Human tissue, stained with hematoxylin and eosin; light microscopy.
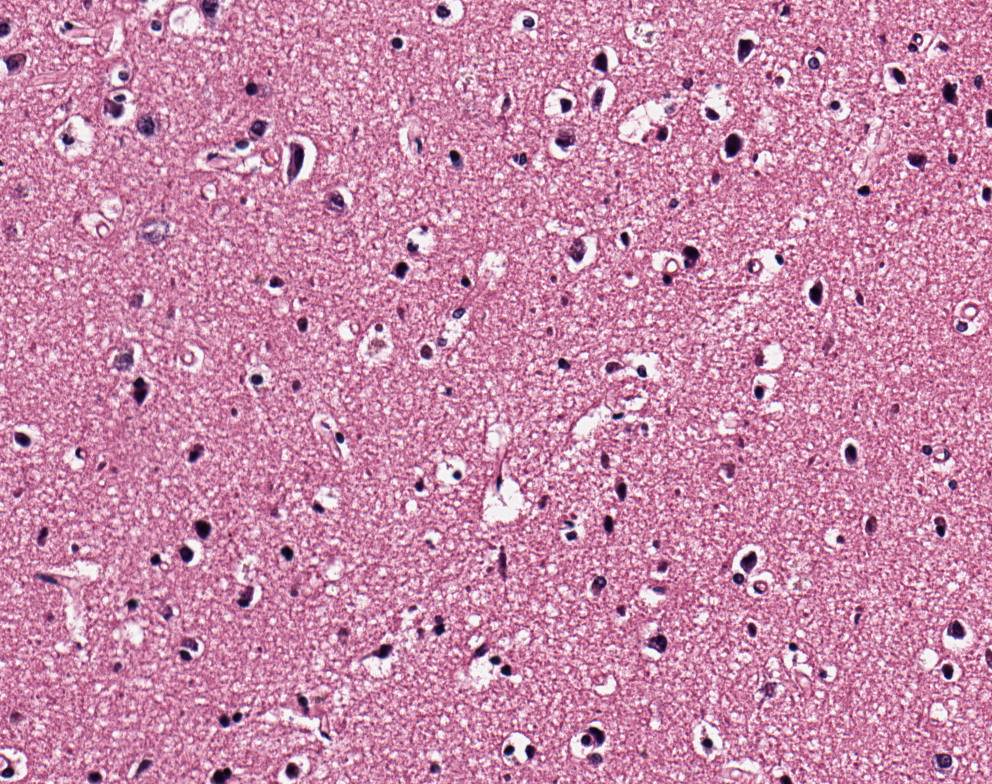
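Cerebral cortex: continuous, finely granular pink neuropil speckled with tiny clear vacuoles fills the field. Small nuclei, mostly round to oval and densely dark-staining with little visible cytoplasm, are scattered fairly evenly rather than clustered. A few narrow, thin-walled capillaries cross it, as at lower left.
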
